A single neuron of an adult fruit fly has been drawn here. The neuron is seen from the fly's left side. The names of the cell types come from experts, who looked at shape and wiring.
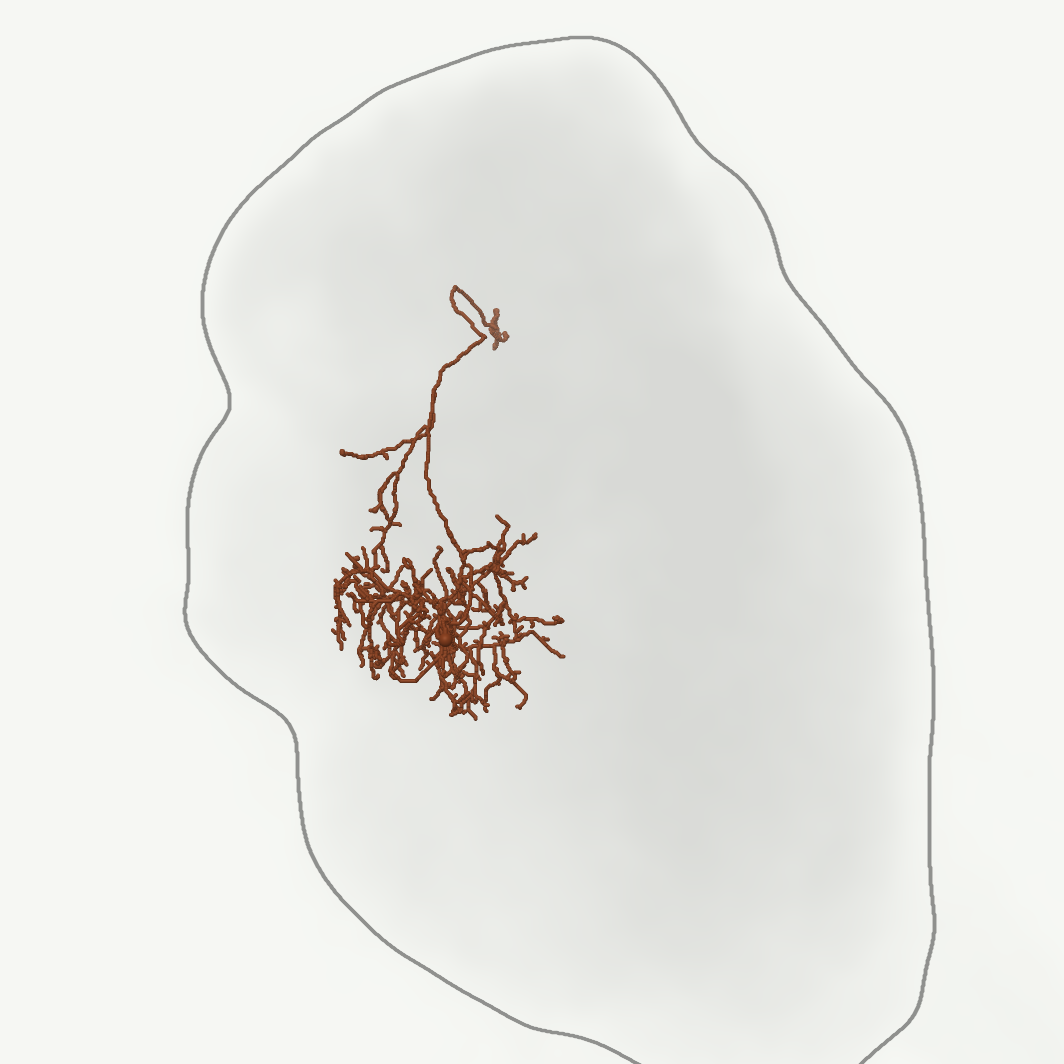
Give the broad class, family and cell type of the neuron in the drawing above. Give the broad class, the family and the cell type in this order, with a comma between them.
central-brain intrinsic neuron, hemilineage VLPl&p2_lateral, CB3322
